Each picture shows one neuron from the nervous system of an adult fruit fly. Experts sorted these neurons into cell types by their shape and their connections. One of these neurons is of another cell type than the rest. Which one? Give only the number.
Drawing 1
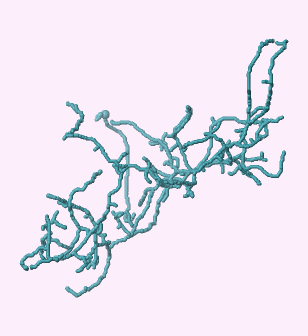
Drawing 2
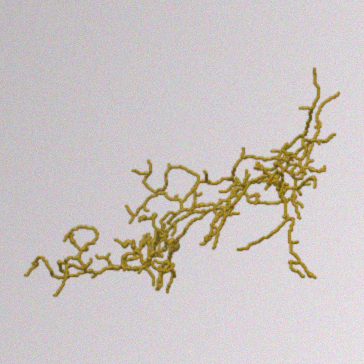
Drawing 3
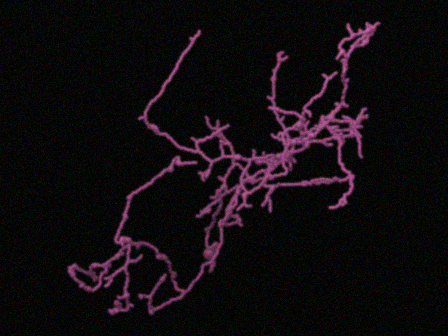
2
